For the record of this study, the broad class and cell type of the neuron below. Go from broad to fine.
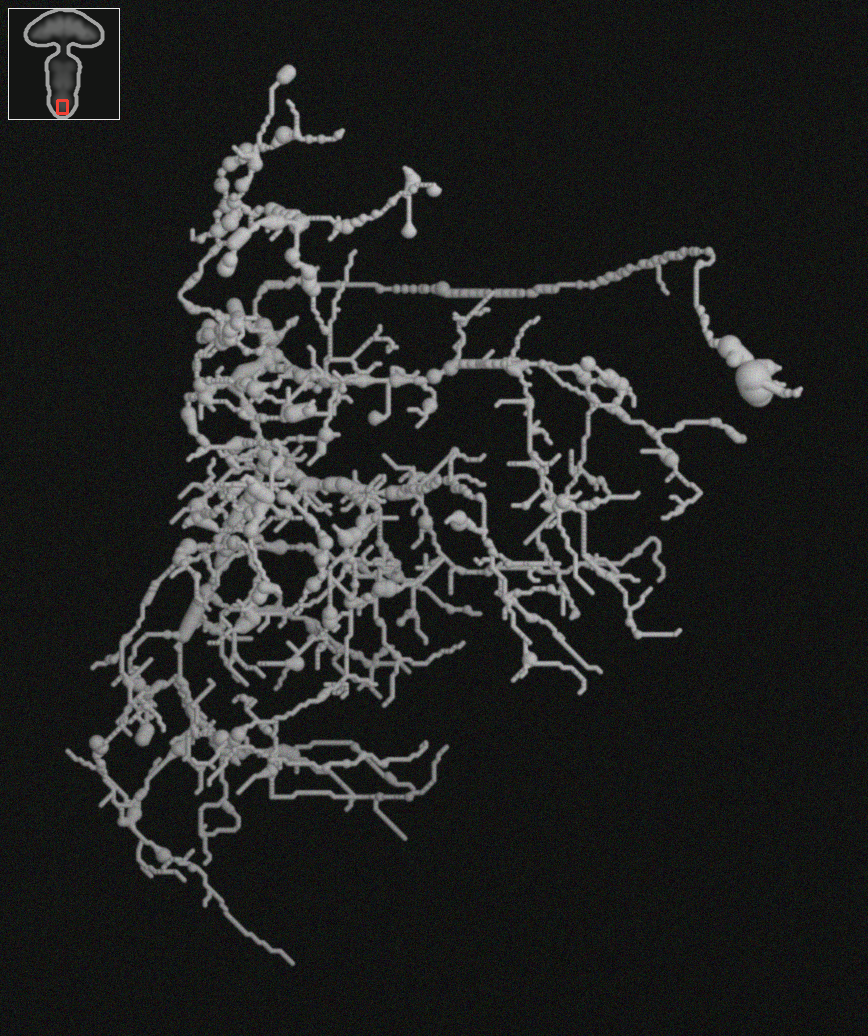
nerve-cord intrinsic neuron; INXXX301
